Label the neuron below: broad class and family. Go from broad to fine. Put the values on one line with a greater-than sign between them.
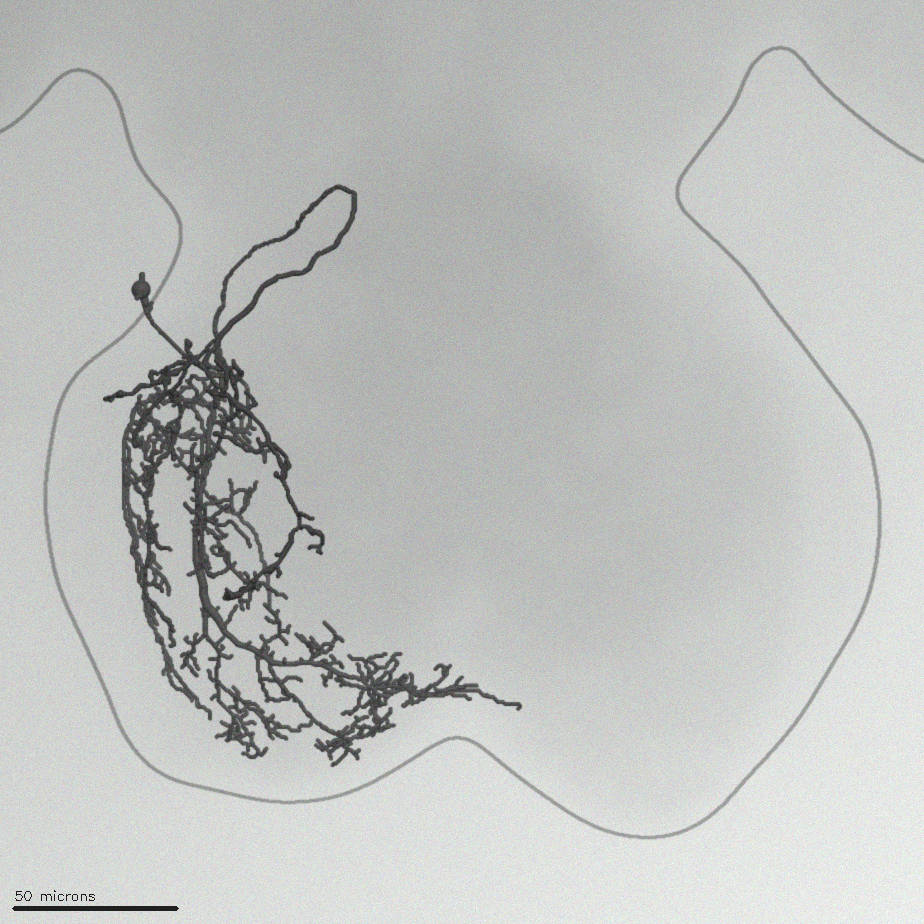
nerve-cord intrinsic neuron > hemilineage 19A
